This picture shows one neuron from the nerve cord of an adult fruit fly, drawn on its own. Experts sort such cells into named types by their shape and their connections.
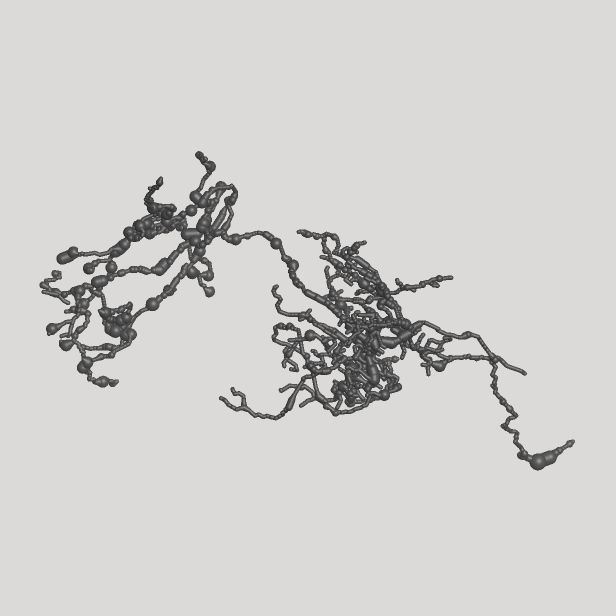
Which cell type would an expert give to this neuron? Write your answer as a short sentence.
The cell type is INXXX440.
